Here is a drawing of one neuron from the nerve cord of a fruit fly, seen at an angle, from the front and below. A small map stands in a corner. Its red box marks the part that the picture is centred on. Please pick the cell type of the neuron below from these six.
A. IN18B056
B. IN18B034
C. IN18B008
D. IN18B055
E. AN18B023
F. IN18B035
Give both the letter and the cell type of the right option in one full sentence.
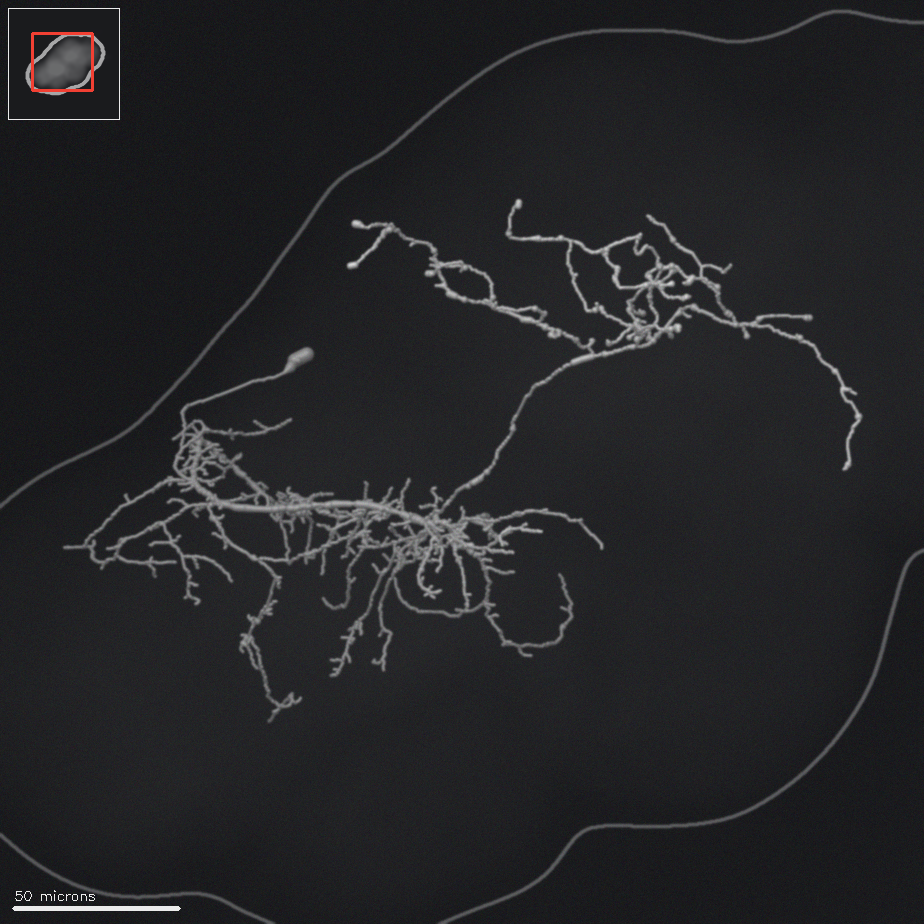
The cell type IN18B035, option F, is that of the neuron.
